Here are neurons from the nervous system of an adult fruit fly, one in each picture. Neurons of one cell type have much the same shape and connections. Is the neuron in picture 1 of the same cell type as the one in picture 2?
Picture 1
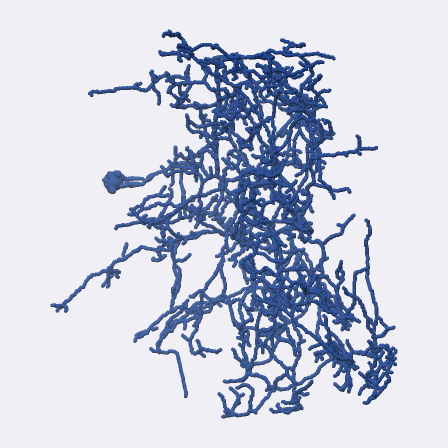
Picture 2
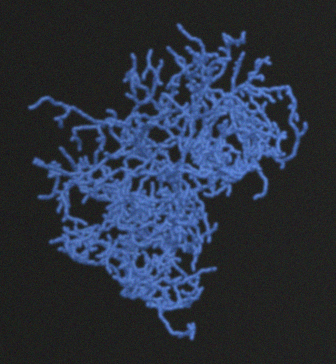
yes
